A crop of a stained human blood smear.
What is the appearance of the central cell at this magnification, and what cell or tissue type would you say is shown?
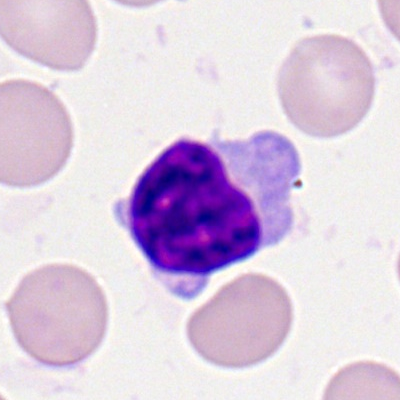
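Let me look at the chromatin first: it is dark purple and coarsely clumped. Most of the cytoplasm sits on the right side of the nucleus, and it is pale bluish-grey. The outline isn't regular either; there are uneven bulges of cytoplasm. Taken together, I'd say this is a lymphocyte.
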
